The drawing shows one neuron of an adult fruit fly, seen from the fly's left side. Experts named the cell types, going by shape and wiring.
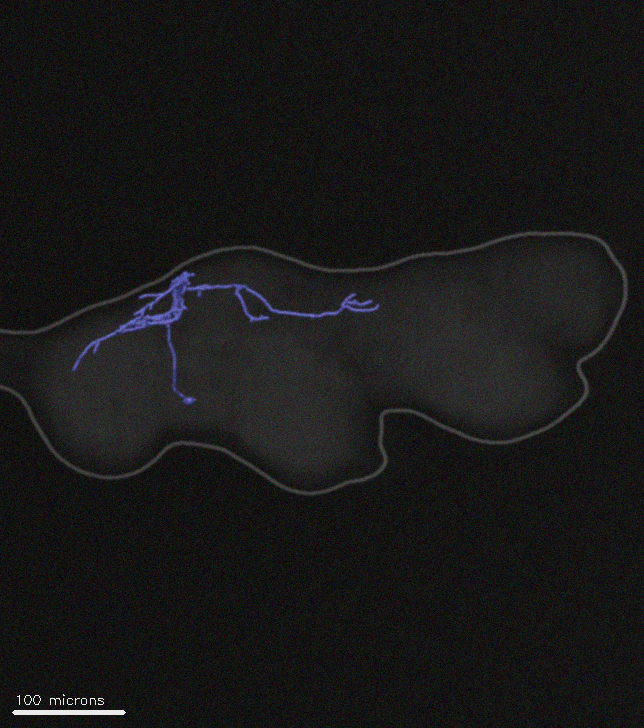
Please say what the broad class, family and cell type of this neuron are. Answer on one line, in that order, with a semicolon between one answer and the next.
nerve-cord intrinsic neuron; hemilineage 03B; IN03B054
